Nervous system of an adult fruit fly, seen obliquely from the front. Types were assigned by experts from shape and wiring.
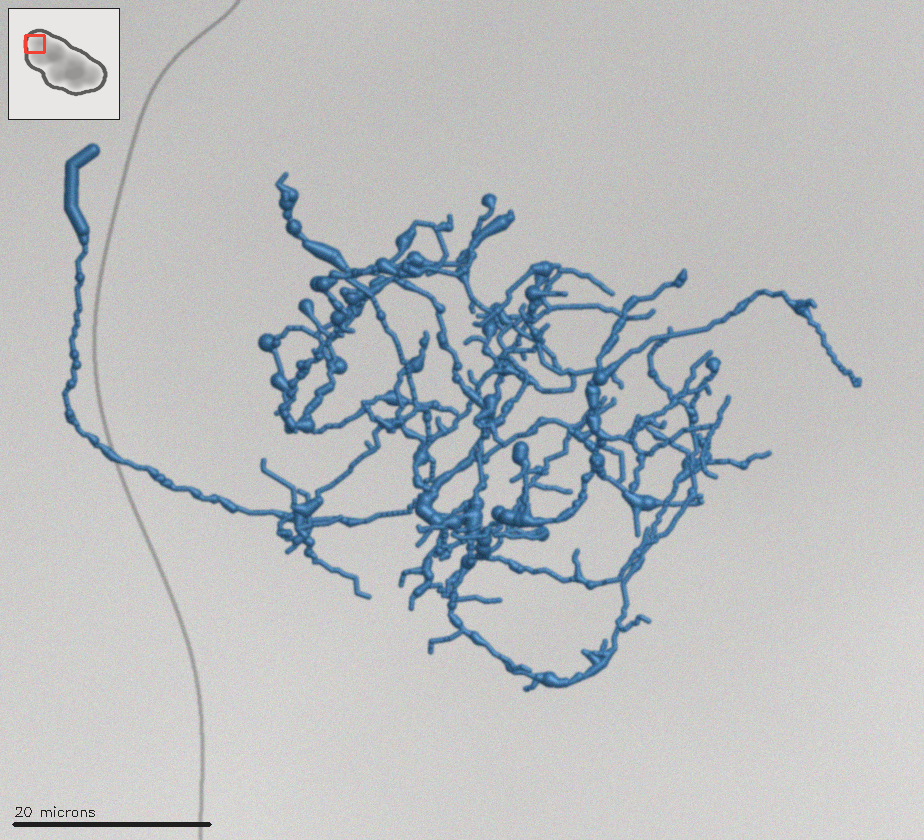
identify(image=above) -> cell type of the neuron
SNxx23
